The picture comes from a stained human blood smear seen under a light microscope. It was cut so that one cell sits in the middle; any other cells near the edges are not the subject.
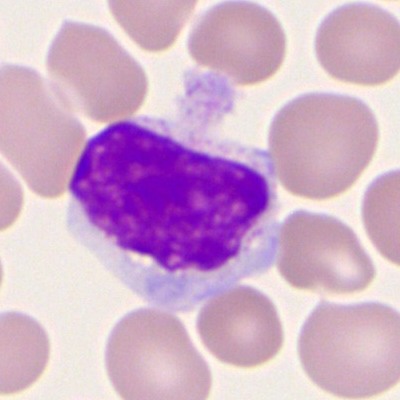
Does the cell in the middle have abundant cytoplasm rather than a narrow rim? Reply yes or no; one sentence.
No, rather than abundant, the cytoplasm of the cell is scant.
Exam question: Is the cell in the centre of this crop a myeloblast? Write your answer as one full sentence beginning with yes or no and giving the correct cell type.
No, the cell at the centre is identified as a monocyte, not as a myeloblast.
